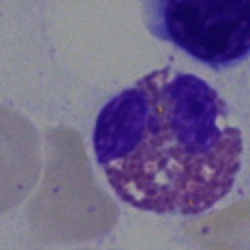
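Eosinophil at the centre of a stained bone marrow smear. Its nucleus is divided into two separate lobes, both lying in the upper half of the cell. Coarse purplish granules pack the cytoplasm, and several small clear spots are scattered among them.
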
